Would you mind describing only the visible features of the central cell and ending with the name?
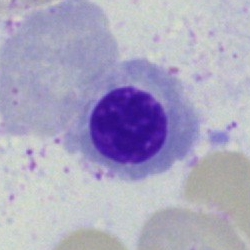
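Chromatin: dense, dark purple and coarsely clumped. Cytoplasm: pale greyish blue, forming a complete rim around the nucleus. Outline: irregular and slightly ruffled. Cell: erythroblast.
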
